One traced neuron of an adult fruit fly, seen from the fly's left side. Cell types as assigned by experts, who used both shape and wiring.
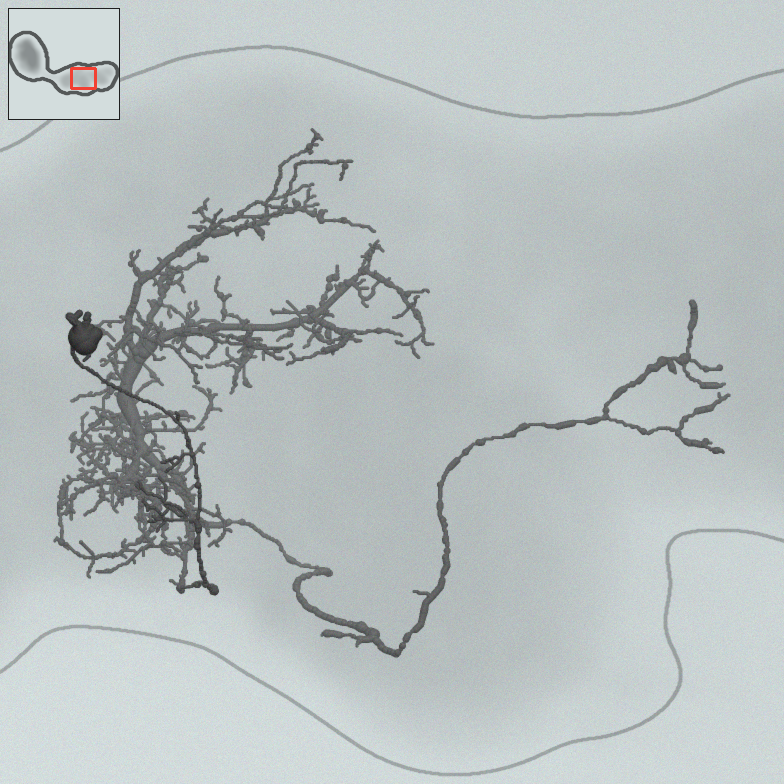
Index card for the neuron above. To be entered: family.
hemilineage 01A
